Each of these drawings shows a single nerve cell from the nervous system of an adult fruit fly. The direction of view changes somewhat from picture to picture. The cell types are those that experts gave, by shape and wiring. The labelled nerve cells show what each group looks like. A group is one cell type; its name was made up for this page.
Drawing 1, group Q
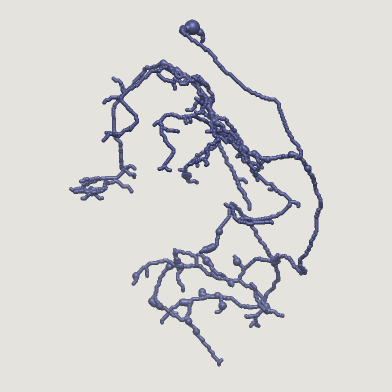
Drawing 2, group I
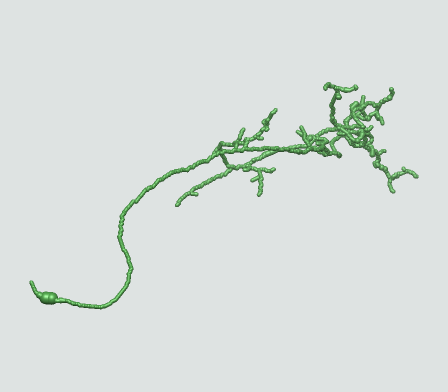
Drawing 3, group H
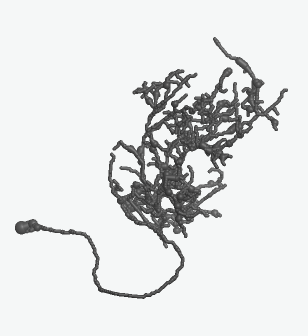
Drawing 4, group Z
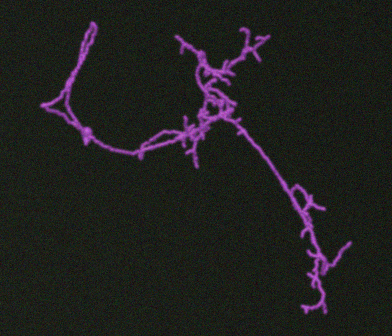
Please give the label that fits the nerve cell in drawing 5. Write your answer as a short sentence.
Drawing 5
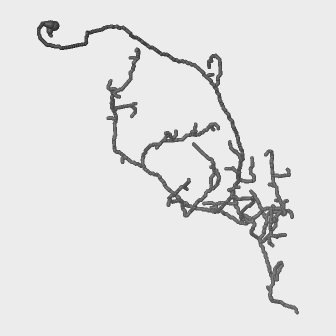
It belongs to group I.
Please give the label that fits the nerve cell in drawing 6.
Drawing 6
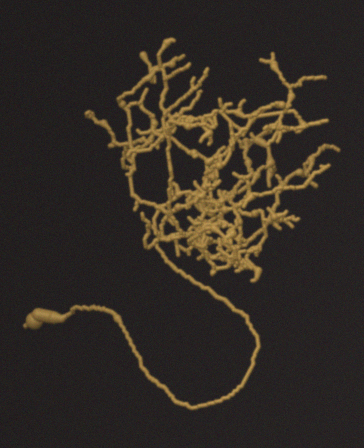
It belongs to group H.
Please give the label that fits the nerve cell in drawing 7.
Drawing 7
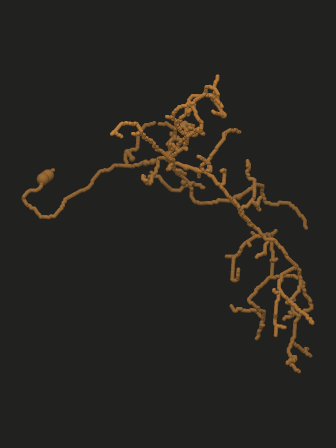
It belongs to group Z.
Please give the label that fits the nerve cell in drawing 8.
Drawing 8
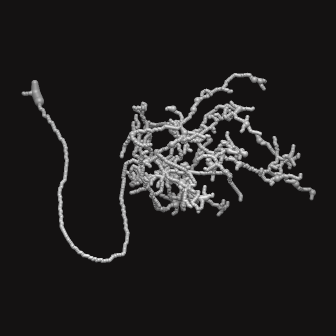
It belongs to group H.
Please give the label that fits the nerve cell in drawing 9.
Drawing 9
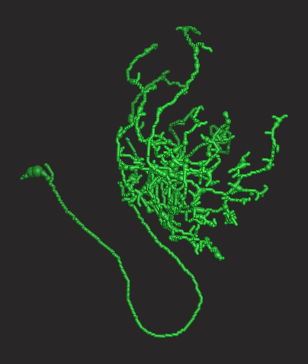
It belongs to group H.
